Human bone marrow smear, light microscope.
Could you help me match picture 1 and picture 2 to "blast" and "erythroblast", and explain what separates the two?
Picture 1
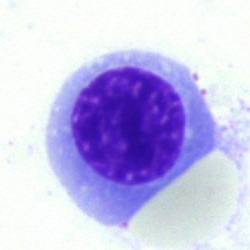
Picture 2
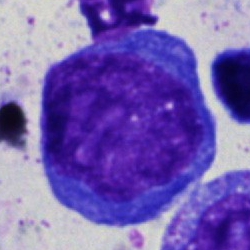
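The erythroblast is in picture 1, and the blast is in picture 2. Start with the chromatin: in the erythroblast it is dense and dark purple, broken by small pale spots, while in the blast it is fine and evenly spread rather than coarsely clumped.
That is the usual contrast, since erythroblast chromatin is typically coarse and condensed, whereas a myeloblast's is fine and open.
Next, look at the cytoplasm: the erythroblast has a moderate rim on every side of its nucleus, but the blast has only a narrow rim, coloured deep blue.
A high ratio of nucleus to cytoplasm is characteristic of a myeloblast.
Neither cell shows granules in its cytoplasm, and the blast shows no vacuoles either.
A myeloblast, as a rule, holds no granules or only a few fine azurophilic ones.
The outlines differ slightly as well: the erythroblast's is smooth with no projections, the blast's roughly round with a slightly uneven edge. In the erythroblast, notice too that the nucleus sits off-centre toward the top, and that a large pale round shape presses against its lower right edge.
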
